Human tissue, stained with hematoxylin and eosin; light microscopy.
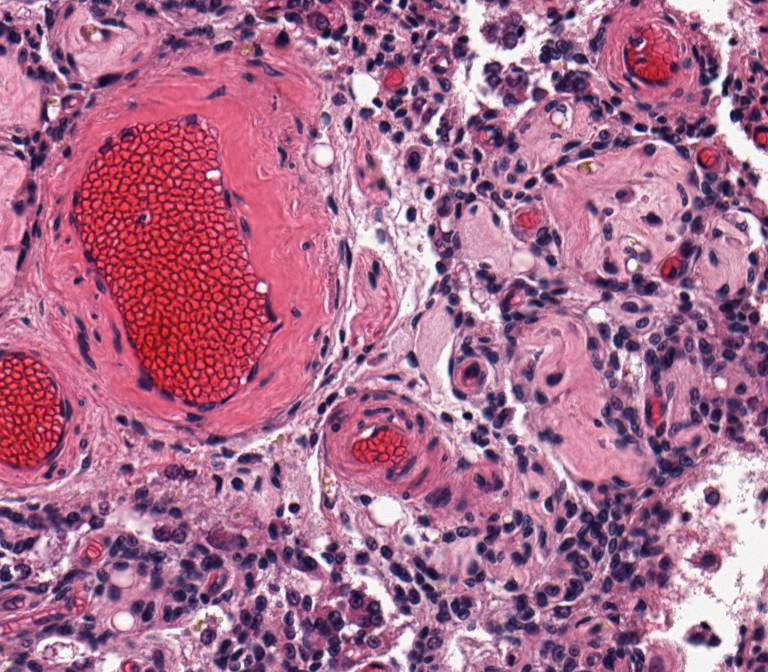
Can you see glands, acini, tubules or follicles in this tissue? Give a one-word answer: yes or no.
No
